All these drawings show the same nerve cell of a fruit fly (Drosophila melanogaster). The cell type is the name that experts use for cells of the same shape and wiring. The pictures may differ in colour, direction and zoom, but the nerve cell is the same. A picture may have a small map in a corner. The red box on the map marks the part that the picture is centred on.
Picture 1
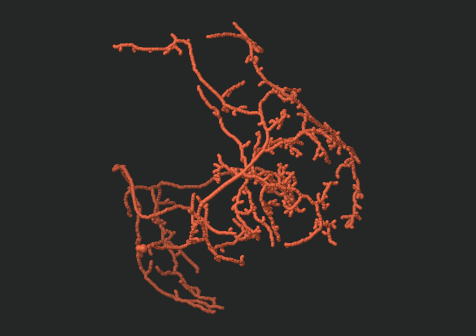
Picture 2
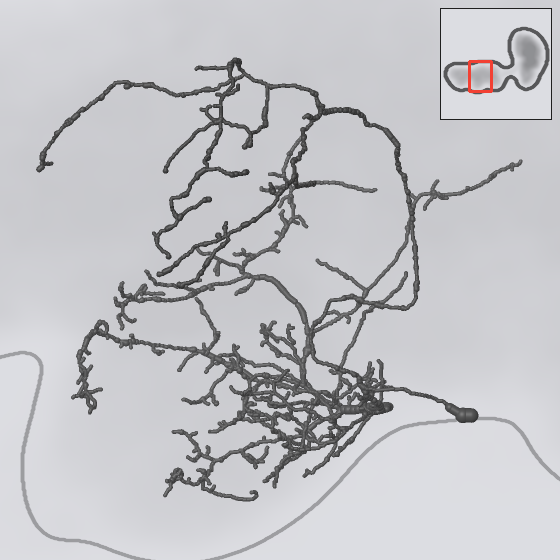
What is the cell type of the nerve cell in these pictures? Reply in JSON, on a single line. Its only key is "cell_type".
{"cell_type": "INXXX083"}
